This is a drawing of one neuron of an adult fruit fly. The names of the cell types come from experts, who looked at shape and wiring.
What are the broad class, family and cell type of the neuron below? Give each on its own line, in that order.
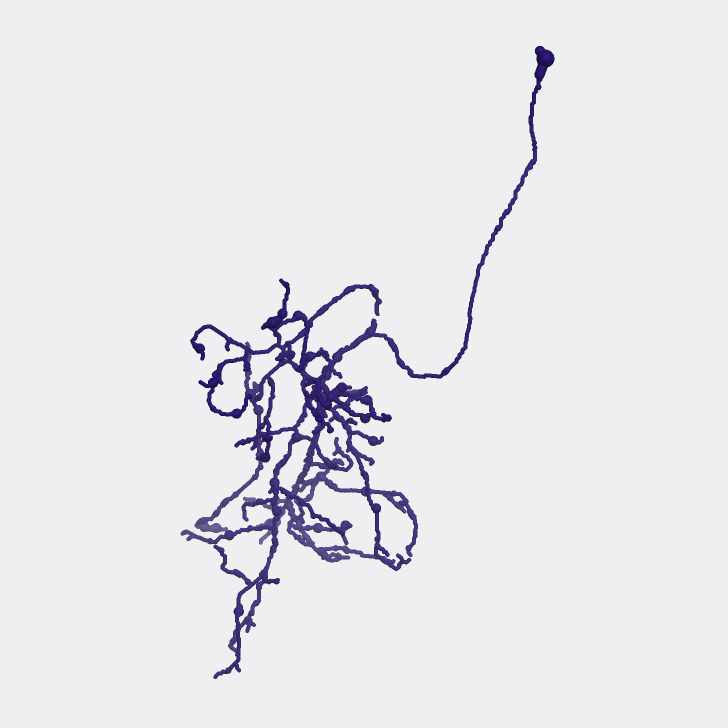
central-brain intrinsic neuron
hemilineage LHl1
AVLP002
